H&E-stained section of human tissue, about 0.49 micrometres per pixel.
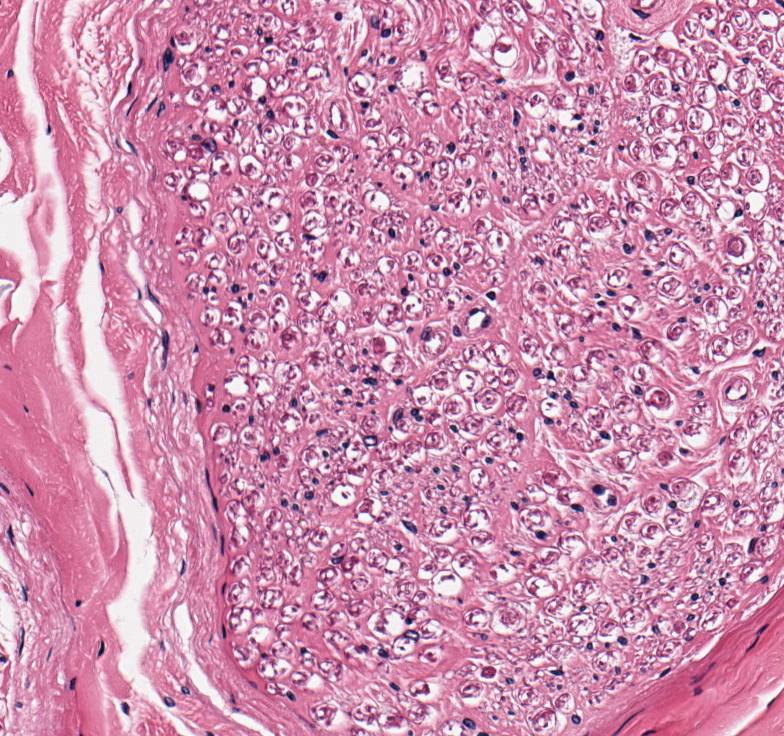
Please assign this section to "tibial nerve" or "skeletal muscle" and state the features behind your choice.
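It's tibial nerve, I'd say. What decides it is that the round profiles are nerve fibres cut in cross-section, each with a pale ring around a pink central core. They pack densely into a large rounded compartment filling the centre and right of the field. Small and large fibres are intermixed throughout, varying widely in size. Small dark oval nuclei are sparsely scattered among them.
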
